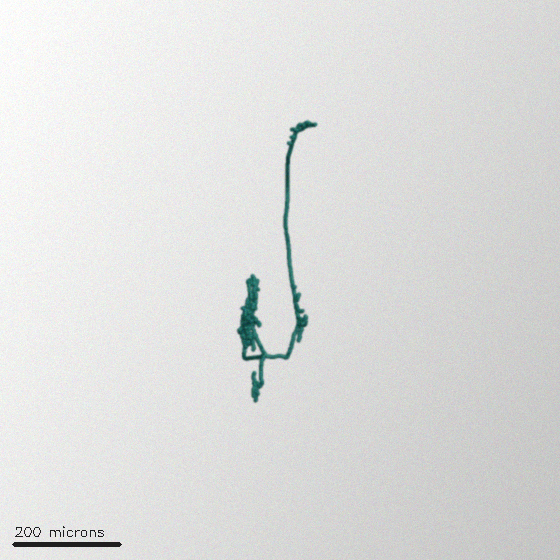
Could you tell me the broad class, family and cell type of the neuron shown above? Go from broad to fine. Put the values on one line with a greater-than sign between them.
ascending neuron > hemilineage 07B > AN07B041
